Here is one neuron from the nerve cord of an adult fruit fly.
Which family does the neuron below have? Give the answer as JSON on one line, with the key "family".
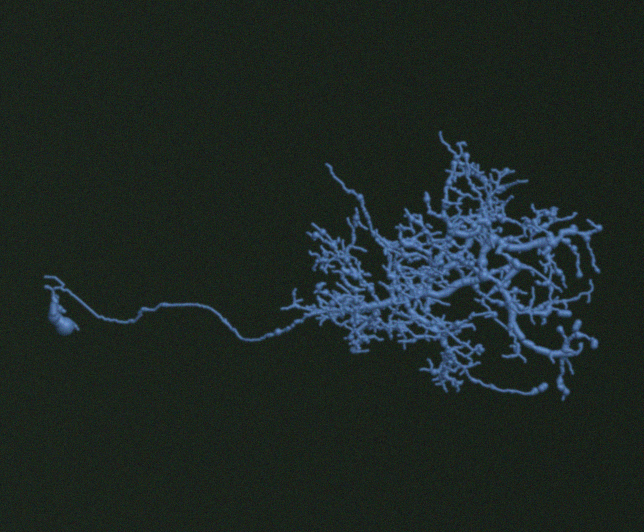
{"family": "hemilineage 13B"}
